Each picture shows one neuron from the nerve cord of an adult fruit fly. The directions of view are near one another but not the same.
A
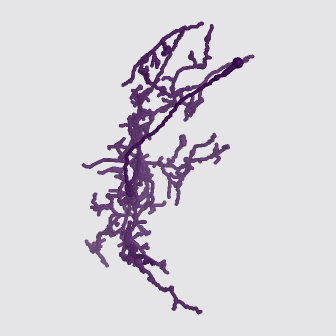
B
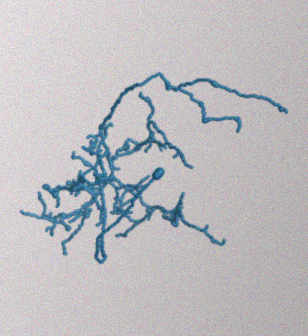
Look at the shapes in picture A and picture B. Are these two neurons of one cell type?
yes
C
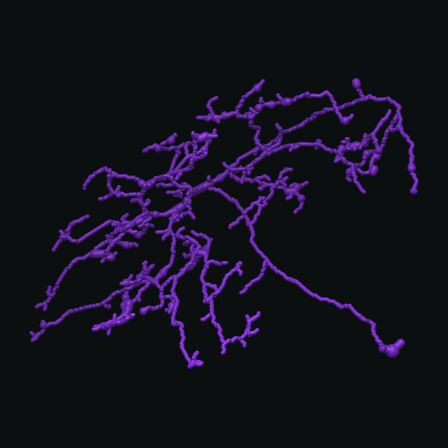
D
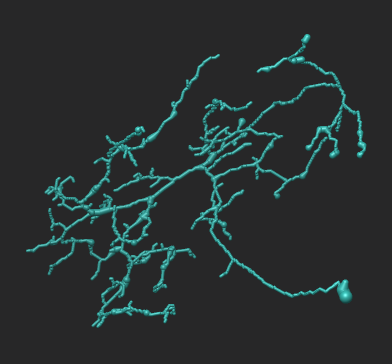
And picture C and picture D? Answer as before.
yes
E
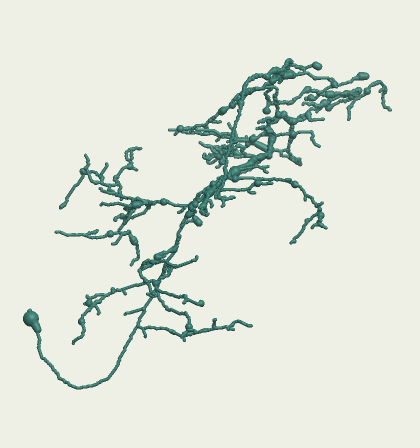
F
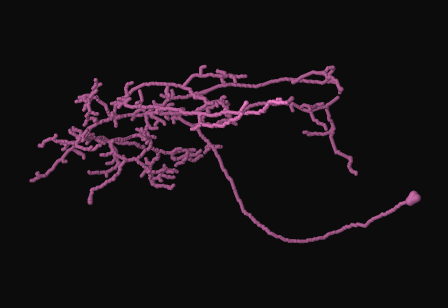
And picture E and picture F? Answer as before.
no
